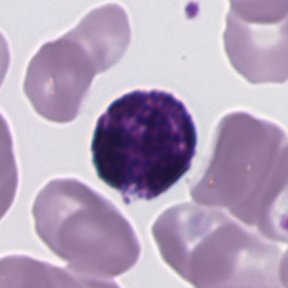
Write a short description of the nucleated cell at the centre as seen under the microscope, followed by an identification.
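Take in the round outline first. In the middle, the granules are packed so densely that you can't trace any nuclear outline. At the edge there's no pale rim free of granules, and between the dark granules you'll find small lighter mauve spots. The cell is a basophil.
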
